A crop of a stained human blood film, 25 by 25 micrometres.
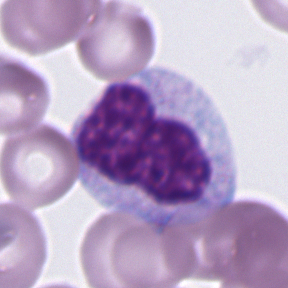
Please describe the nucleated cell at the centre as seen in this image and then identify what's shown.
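The outline is smooth and oval. Within it, the nucleus lies toward the left side, and no nucleoli are visible. Fine, dust-like lilac granules are present in the cytoplasm. The cell is a band neutrophil.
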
